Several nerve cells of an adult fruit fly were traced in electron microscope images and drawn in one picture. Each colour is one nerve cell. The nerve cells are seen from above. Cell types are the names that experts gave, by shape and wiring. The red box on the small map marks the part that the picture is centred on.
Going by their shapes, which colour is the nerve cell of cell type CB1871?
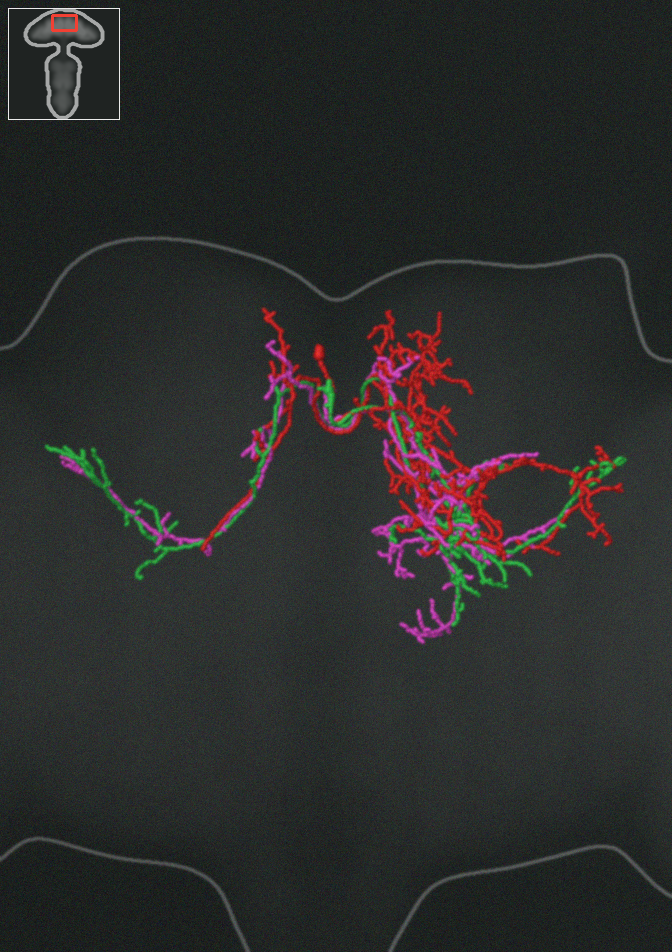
green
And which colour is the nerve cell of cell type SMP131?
magenta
